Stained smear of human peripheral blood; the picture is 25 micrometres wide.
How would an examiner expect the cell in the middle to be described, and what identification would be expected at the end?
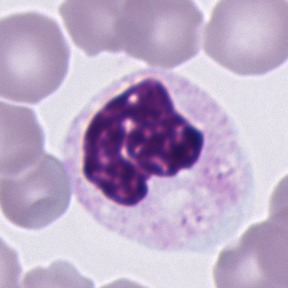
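The cell in the middle strikes me first as round to slightly oval, its outline smooth. Its nucleus is irregular and folded over on itself, and a groove runs through it. I see no nucleoli there. Scattered through the cytoplasm are fine lilac-pink granules. It is a segmented neutrophil.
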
